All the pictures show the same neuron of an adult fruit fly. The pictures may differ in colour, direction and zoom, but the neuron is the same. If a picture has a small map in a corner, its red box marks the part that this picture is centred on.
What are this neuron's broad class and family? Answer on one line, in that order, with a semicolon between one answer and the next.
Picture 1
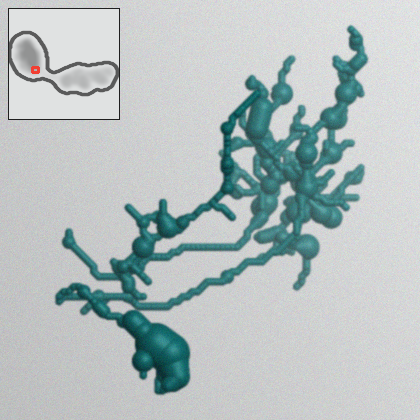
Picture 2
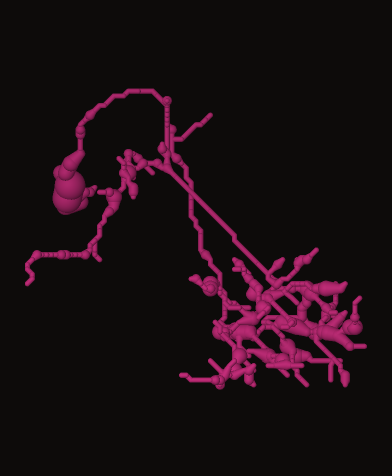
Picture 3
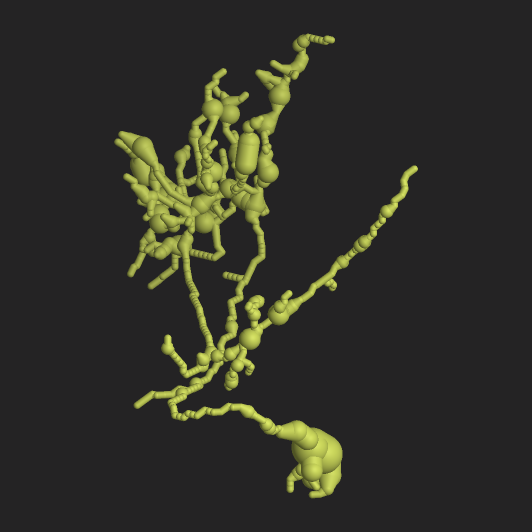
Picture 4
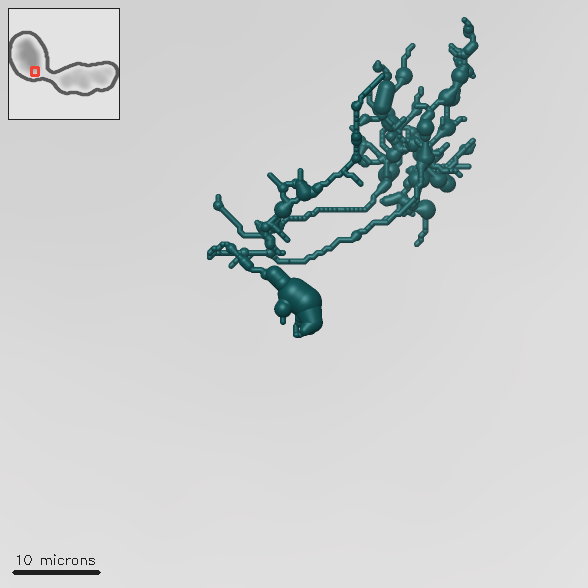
optic-lobe intrinsic neuron; Dm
